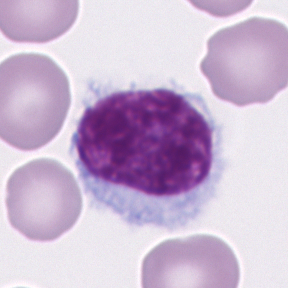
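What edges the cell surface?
Fine hair-like projections fringe it.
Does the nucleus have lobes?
No, it is a single unlobed mass with chromatin mottled in lighter and darker patches.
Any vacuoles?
None are seen.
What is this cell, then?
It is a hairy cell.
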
